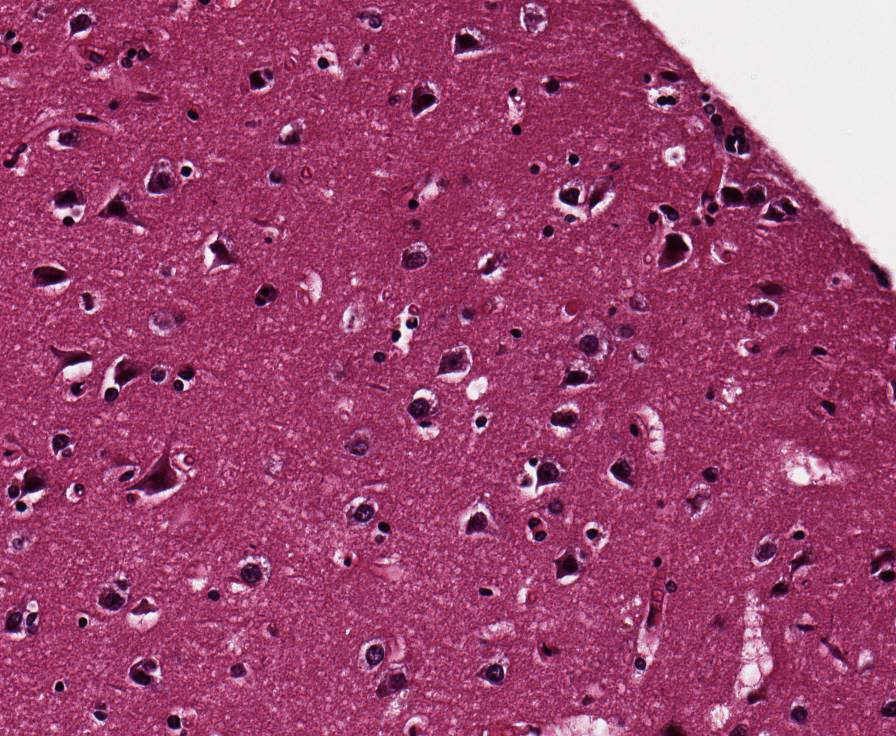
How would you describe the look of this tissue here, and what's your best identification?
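Look: the whole field is finely granular pink neuropil, cells scattered singly, no organised units. Most cell bodies sit in clear halos. A few small thin-walled vessels ringed by pale clear spaces lie mostly lower right. No epithelium, glands, muscle or fat. This is cerebral cortex.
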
